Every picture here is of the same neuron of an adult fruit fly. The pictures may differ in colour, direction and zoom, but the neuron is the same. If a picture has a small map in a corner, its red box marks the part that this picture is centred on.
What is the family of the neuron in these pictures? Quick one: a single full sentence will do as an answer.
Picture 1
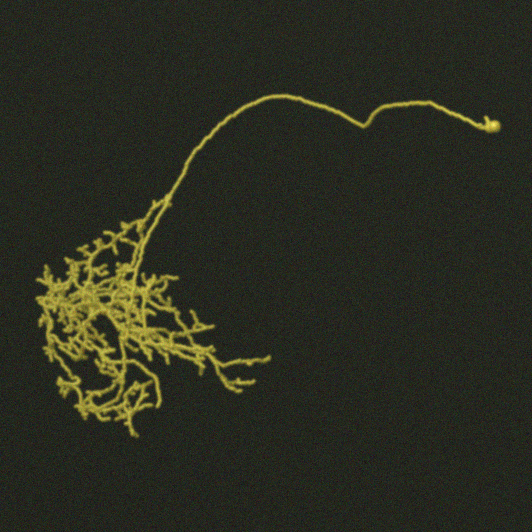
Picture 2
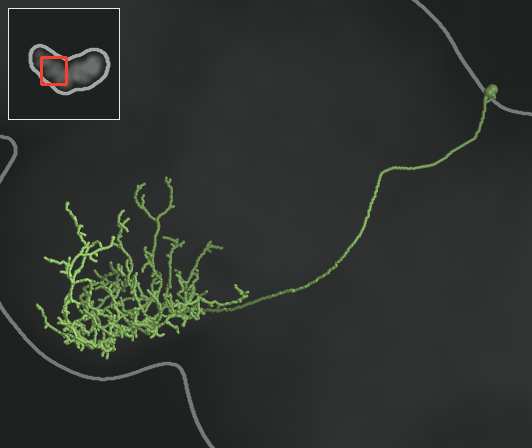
The family classification of the neuron is hemilineage 01A.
